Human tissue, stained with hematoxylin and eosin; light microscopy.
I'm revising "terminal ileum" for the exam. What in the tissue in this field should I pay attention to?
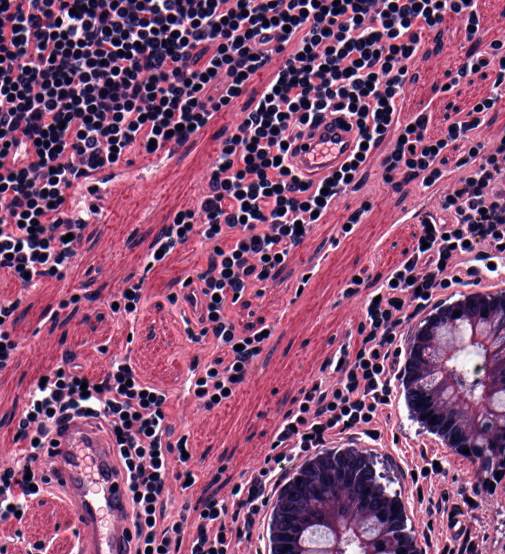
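This is terminal ileum, and the part of the picture that fits it best is the glands.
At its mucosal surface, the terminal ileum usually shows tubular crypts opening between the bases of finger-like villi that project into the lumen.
The glands here go with that: they are lined by columnar cells, among them goblet cells holding pale mucin vacuoles. What sits less easily with it is that most of the field is not that surface picture but sheets of small round dark cells, split by pink fibre bundles. Those small round cells are lymphocytes, with dense dark nuclei and scant cytoplasm. Near the top centre, a small vessel holds a cluster of red blood cells.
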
